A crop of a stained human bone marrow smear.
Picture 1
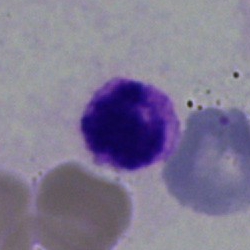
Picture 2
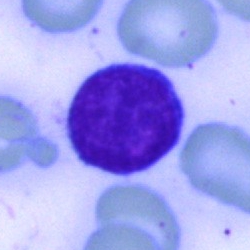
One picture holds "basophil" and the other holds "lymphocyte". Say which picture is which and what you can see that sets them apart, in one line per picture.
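Picture 1: basophil. The cell is densely packed with dark purple granules.
Picture 2: lymphocyte. No granules are seen in the cell.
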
